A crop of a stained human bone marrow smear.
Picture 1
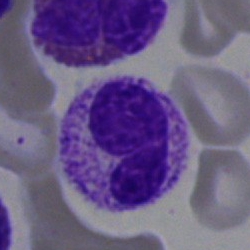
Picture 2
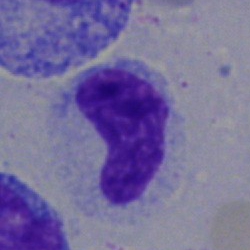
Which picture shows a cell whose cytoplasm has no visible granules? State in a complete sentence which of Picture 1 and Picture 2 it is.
No visible granules are present in the cytoplasm of the cell in picture 2.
